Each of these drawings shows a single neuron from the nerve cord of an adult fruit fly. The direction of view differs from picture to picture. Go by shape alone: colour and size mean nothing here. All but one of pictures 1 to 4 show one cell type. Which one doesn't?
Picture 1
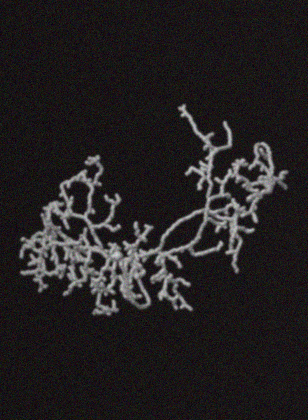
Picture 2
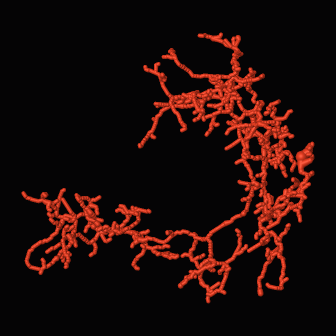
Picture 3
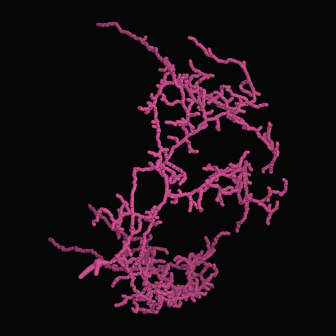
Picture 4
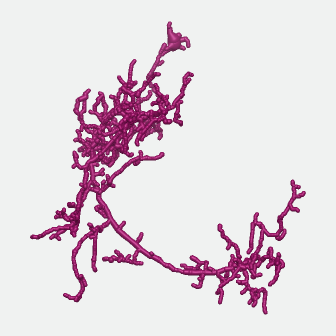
4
